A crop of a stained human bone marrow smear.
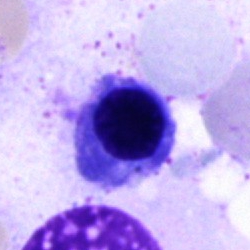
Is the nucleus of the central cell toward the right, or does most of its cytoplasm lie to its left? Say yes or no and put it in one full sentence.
Yes, in this cell the nucleus is positioned toward the right.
